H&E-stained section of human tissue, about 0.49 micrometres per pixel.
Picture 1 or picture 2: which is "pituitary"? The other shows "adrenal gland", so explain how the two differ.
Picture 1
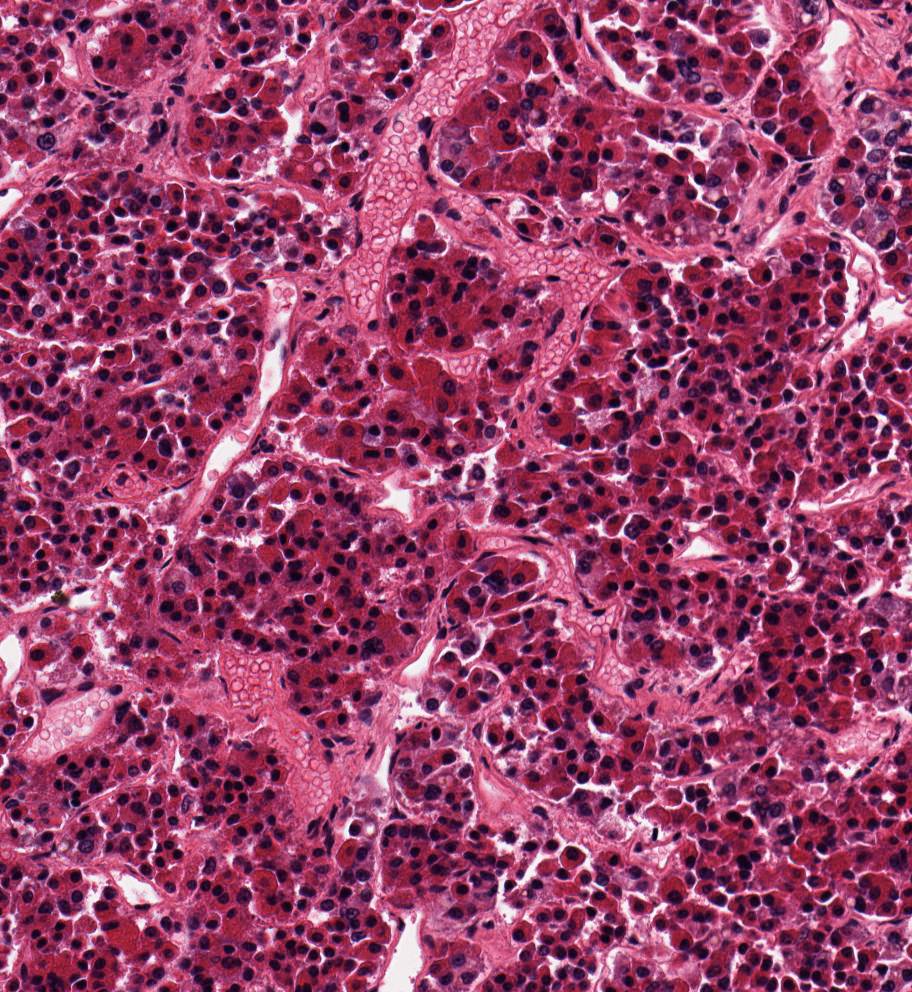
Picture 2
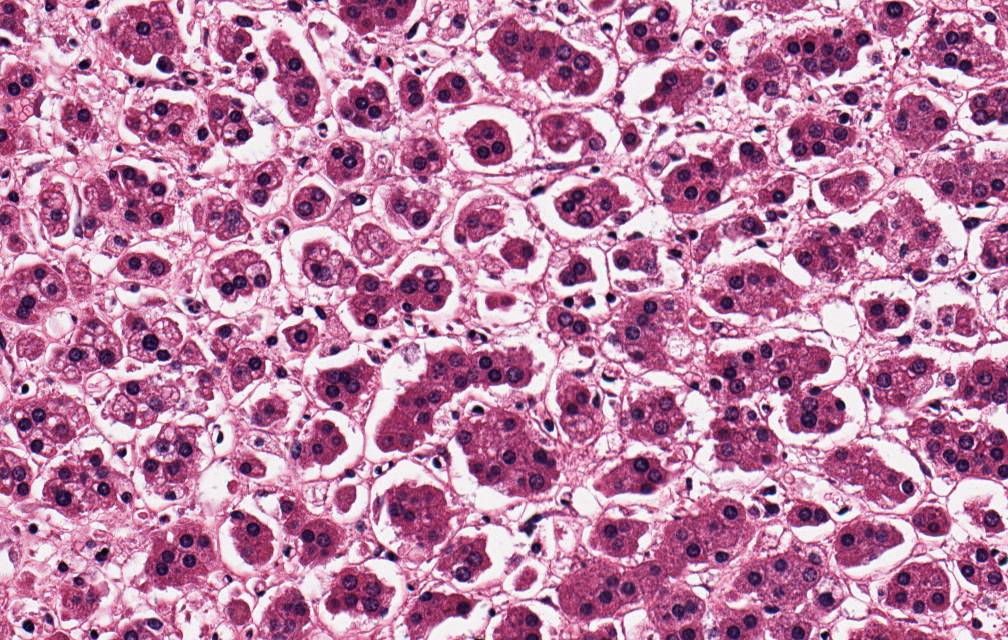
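Pituitary: picture 1. Adrenal gland: picture 2. Pituitary cells mostly with abundant deep red cytoplasm; nuclei small, round, dark, fairly uniform. Thin-walled vessels packed with red blood cells run between nests, largest across upper centre. Stroma scant, only delicate pink septa around vessels. Adrenal gland large cells with abundant pink granular cytoplasm, paler and finely vacuolated in some. Their nuclei round, fairly uniform in size, each with a dark central dot. Thin pale strands between clusters carry small dark flattened nuclei. No large vessel or broad fibrous band crosses this field.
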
